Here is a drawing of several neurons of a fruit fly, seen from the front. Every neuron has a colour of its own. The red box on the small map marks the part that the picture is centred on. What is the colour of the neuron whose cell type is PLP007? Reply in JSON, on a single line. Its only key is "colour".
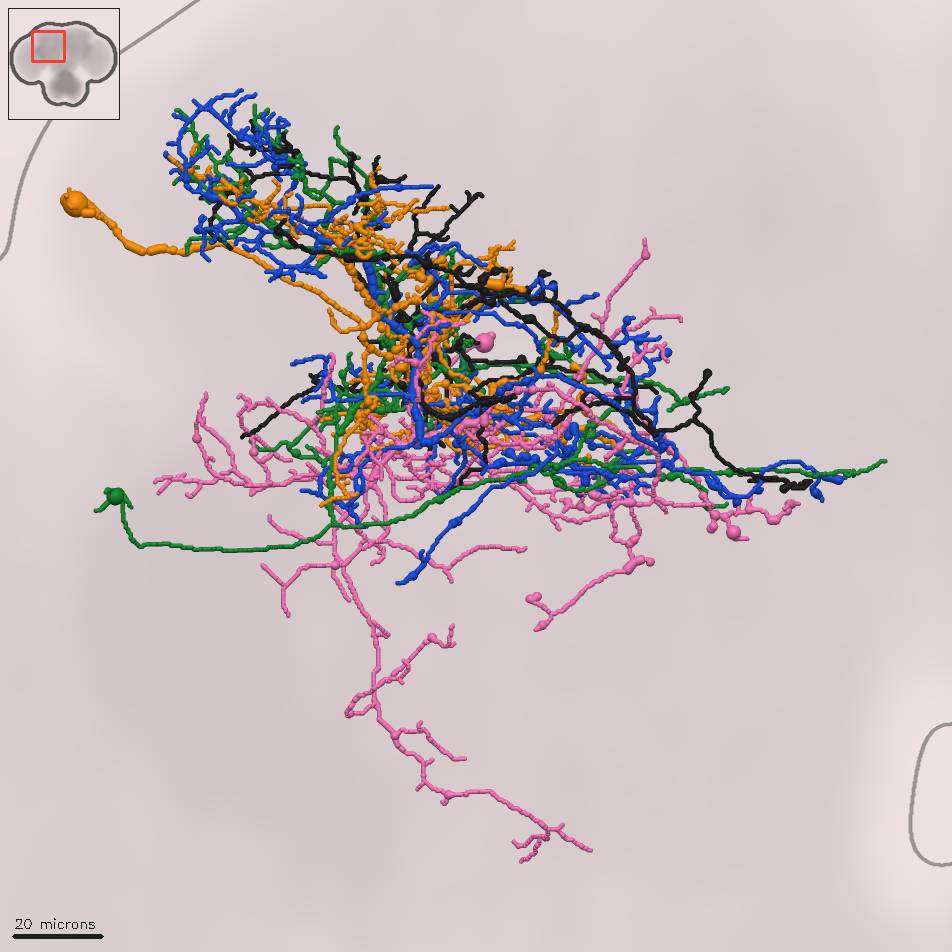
{"colour": "orange"}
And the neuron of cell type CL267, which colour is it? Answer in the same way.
{"colour": "blue"}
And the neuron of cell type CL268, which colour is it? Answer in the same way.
{"colour": "pink"}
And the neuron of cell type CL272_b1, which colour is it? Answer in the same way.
{"colour": "black"}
